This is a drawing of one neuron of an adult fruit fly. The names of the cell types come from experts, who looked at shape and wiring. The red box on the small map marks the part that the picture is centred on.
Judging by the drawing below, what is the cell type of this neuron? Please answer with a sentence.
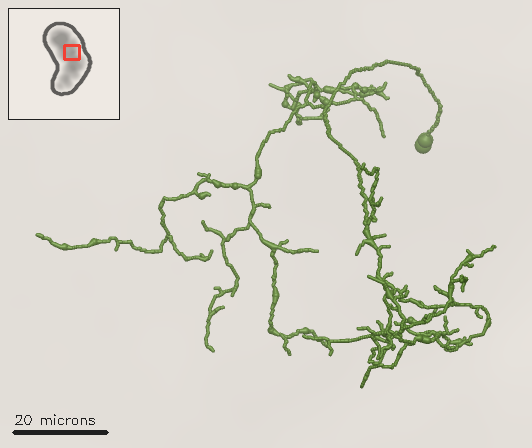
The cell type is WED015.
